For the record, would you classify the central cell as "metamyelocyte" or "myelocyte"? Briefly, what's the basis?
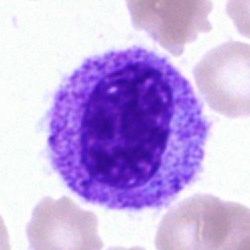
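Myelocyte. Its outline is roughly round, and a moderate rim of lilac-purple cytoplasm surrounds the nucleus on all sides. Numerous purple granules fill that cytoplasm throughout, and no vacuoles are seen in it.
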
